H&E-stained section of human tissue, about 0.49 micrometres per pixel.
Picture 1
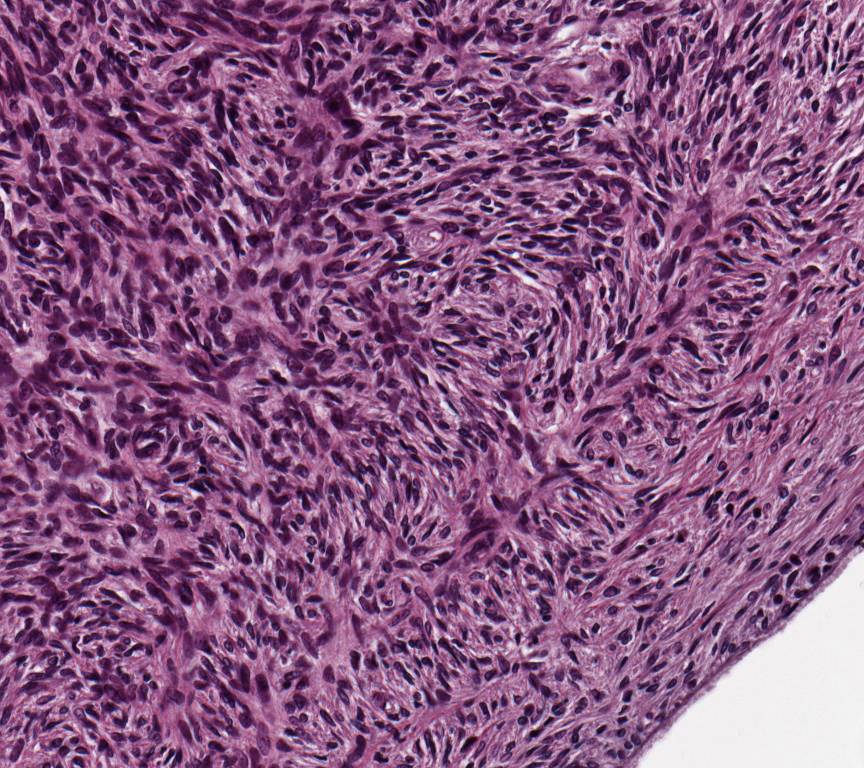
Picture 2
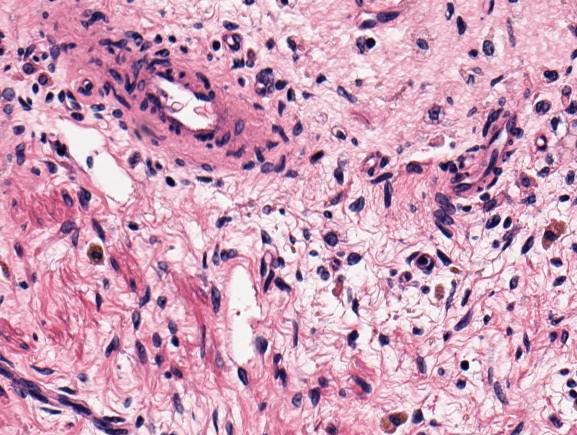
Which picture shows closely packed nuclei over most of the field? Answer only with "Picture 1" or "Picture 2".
Picture 1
